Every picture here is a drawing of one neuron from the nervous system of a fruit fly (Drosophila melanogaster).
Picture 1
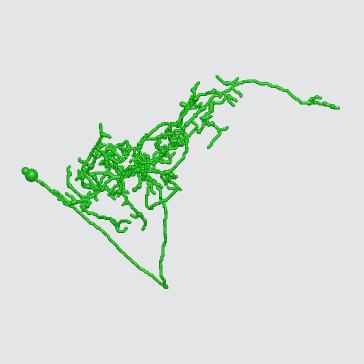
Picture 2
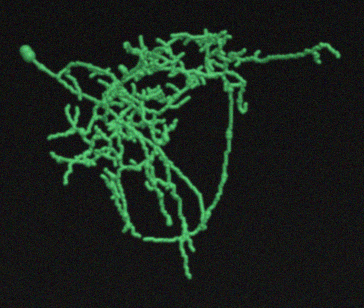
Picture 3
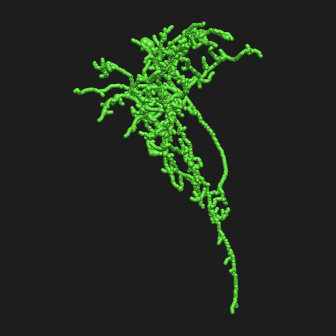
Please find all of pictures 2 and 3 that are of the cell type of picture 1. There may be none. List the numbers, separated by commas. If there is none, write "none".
none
